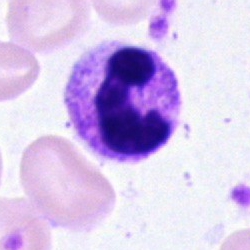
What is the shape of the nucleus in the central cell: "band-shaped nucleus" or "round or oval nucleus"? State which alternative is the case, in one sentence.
This cell has a nucleus bent into a band, not split into lobes.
